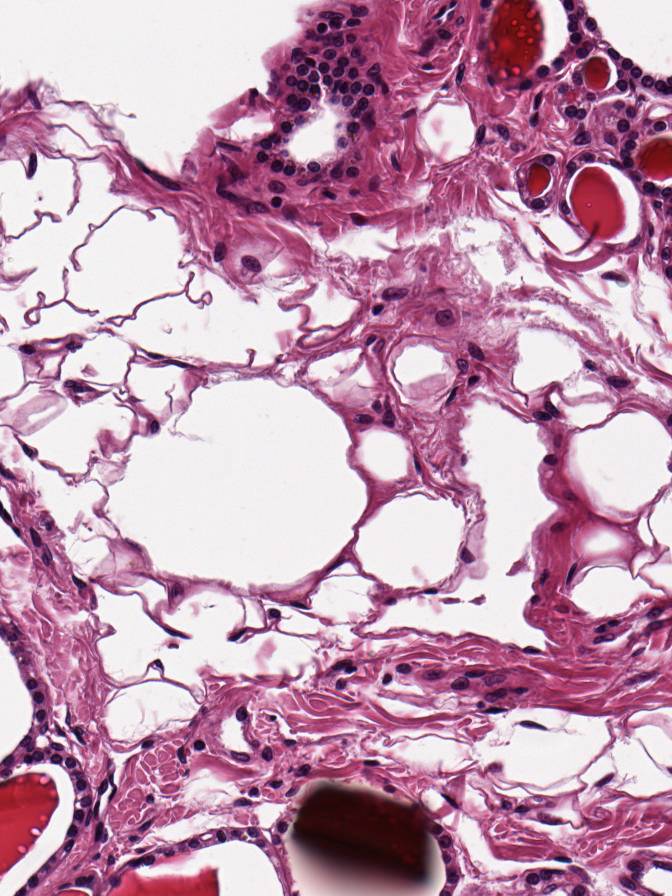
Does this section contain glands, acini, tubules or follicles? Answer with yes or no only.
Yes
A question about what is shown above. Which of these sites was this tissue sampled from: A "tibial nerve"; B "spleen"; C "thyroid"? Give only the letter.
C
